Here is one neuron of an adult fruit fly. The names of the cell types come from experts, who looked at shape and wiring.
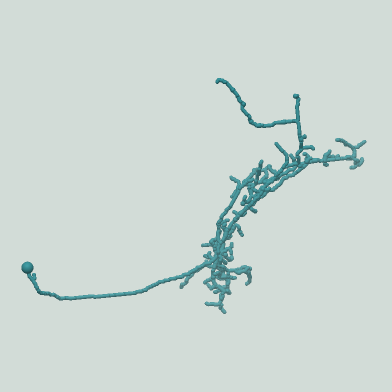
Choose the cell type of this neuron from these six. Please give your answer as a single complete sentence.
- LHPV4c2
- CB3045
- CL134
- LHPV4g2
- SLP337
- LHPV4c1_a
This neuron belongs to the cell type SLP337.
